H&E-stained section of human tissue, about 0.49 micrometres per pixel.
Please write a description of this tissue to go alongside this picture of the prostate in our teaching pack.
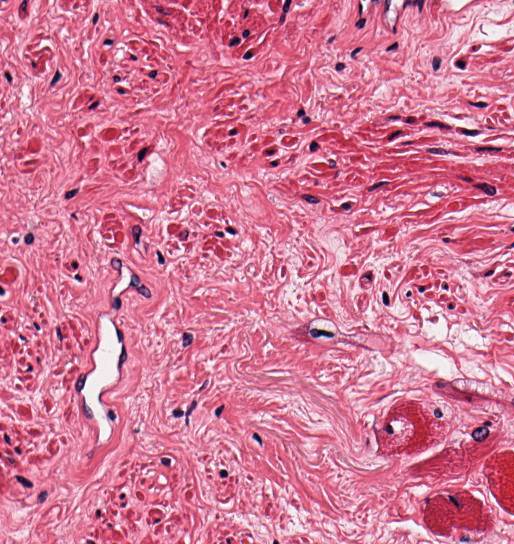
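Field: pink fibrous tissue throughout, with small clusters of rounded pink cell profiles scattered across it. Most clusters: small rounded pink profiles, as though the cells are cut across rather than lengthwise. Upper right: fibres and their elongated nuclei run roughly horizontally. Nuclei: small, dark, sparsely scattered throughout.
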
